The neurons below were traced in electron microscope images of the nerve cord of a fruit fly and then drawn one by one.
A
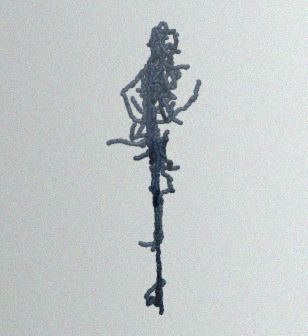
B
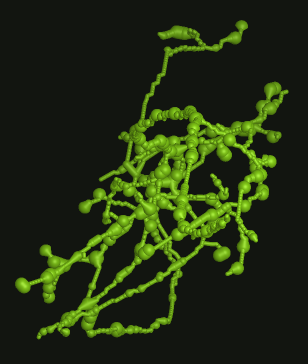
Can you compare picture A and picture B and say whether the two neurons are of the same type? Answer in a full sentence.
They are of different cell types.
